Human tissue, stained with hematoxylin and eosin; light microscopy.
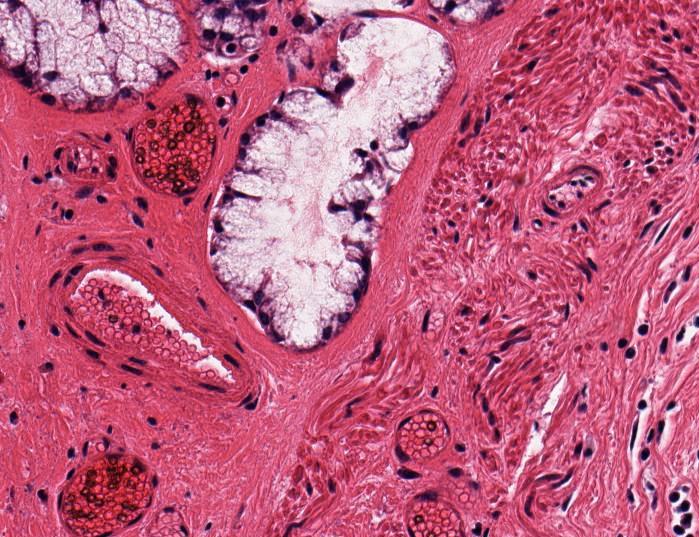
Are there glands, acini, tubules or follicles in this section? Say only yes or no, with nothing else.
Yes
